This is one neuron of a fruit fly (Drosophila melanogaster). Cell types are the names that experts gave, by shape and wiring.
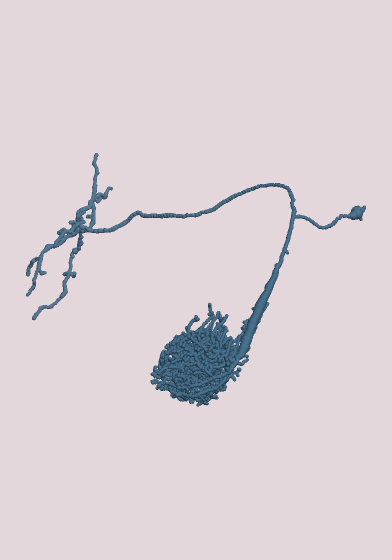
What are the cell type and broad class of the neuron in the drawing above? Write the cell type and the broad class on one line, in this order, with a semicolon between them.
AOTU014; central-brain intrinsic neuron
